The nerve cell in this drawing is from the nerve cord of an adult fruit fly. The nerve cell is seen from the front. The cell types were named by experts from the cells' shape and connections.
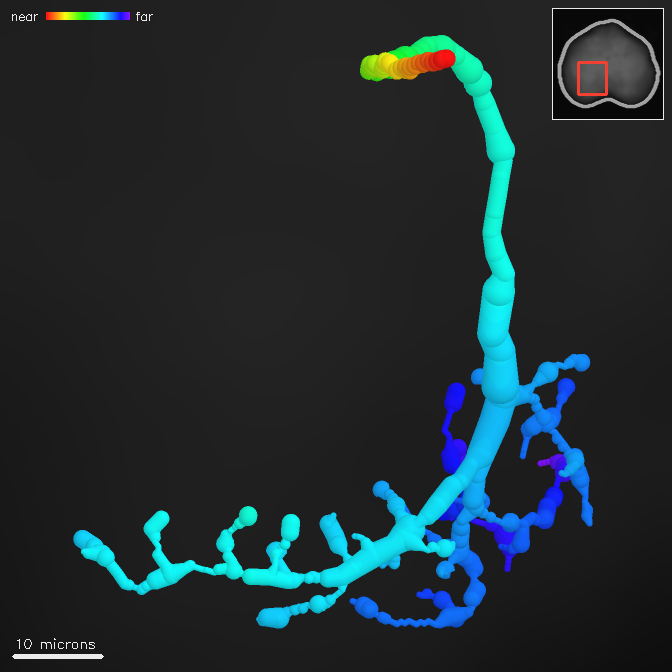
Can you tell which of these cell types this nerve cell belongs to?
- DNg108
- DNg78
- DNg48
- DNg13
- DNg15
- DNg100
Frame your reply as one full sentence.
The type of this nerve cell is the cell type DNg48.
